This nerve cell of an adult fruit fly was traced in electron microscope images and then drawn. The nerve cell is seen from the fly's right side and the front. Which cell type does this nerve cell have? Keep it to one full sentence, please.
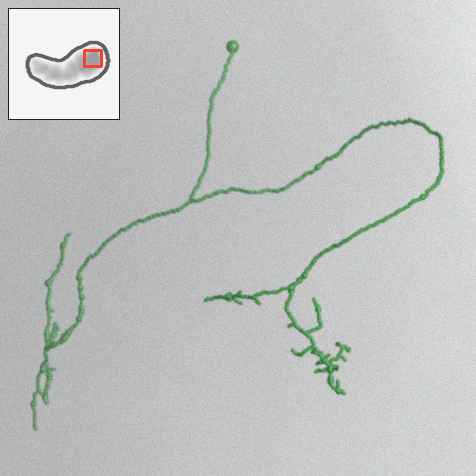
This nerve cell is an instance of the cell type LC9.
